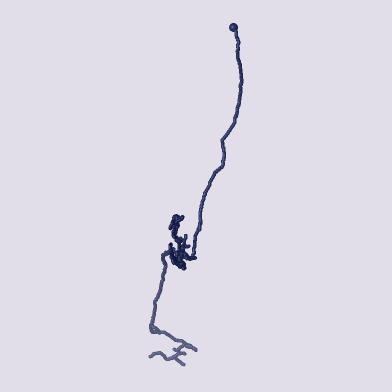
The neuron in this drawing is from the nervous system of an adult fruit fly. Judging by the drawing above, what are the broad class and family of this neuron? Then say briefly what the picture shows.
It is a visual projection neuron. Its family is LC. Its cell body lies at the top of the picture. As drawn here it is more than twice as tall as it is wide.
